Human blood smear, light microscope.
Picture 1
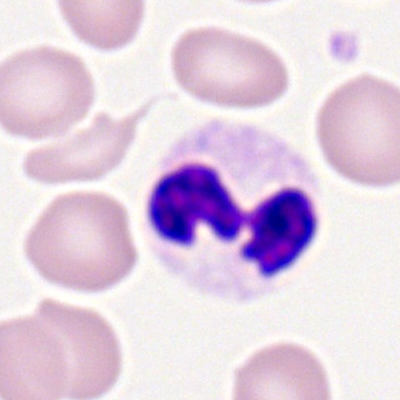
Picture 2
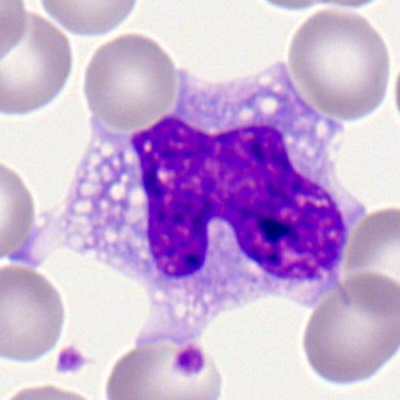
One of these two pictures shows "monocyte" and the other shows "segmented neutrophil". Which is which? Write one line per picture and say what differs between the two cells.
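Picture 1 – segmented neutrophil. No vacuoles are seen in the cytoplasm.
Picture 2 – monocyte. The cytoplasm holds many small clear vacuoles.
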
